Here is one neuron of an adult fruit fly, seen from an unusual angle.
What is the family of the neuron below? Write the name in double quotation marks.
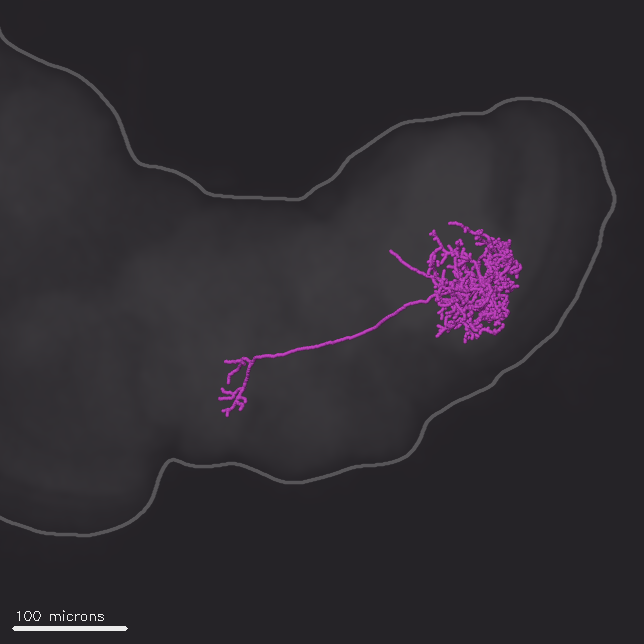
"hemilineage VLPl2_medial"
